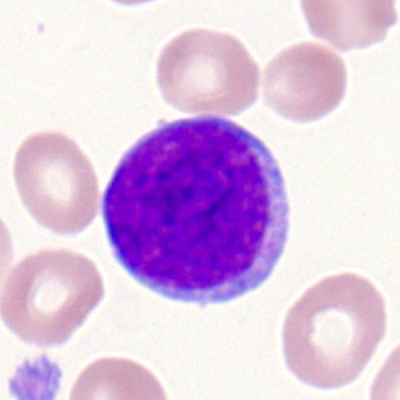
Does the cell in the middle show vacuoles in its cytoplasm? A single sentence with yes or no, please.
No, vacuoles are absent from the cytoplasm of the cell.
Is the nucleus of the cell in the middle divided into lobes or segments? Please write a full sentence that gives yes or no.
No, its nucleus is not lobed but a single compact round, oval or kidney-shaped mass.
